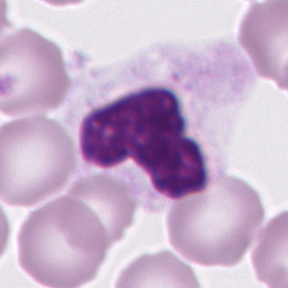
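Segmented neutrophil, from a stained smear of human peripheral blood. The chromatin looks dark purple and densely clumped. There is plenty of cytoplasm, and it seems widest above and to the right of the nucleus. I'd call its colour a pale greyish lilac, with fine pinkish-purple granules scattered through it.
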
